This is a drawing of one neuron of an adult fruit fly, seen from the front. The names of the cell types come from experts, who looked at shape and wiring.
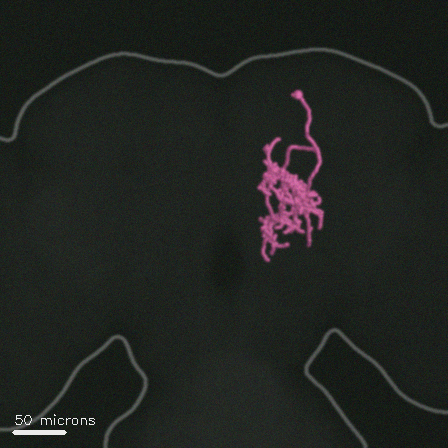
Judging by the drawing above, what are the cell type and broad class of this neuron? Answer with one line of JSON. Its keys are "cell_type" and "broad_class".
{"cell_type": "LAL012", "broad_class": "central-brain intrinsic neuron"}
